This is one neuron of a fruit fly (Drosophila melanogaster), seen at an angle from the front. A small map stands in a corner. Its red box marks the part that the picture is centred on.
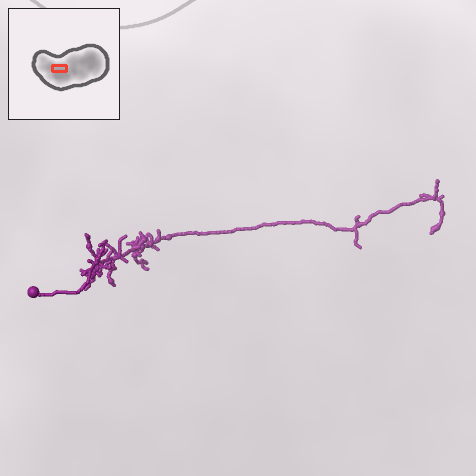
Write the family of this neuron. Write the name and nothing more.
Tm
